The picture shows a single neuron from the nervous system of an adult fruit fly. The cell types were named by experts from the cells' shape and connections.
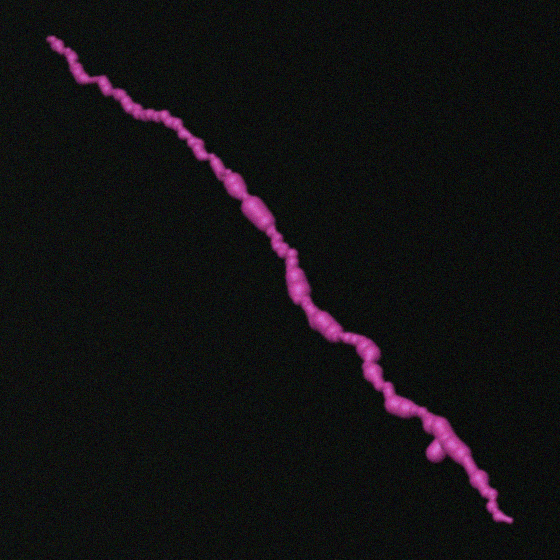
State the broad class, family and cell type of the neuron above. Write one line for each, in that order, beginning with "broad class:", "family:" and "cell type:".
broad class: sensory neuron entering the nerve cord
family: class mechanosensory proprioceptive
cell type: SNpp47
